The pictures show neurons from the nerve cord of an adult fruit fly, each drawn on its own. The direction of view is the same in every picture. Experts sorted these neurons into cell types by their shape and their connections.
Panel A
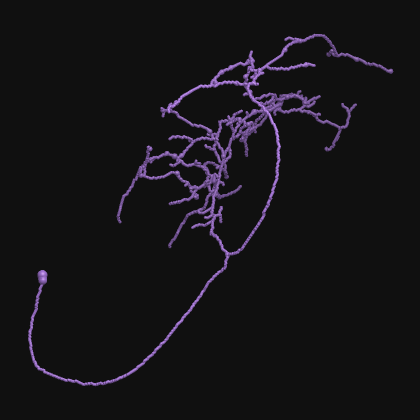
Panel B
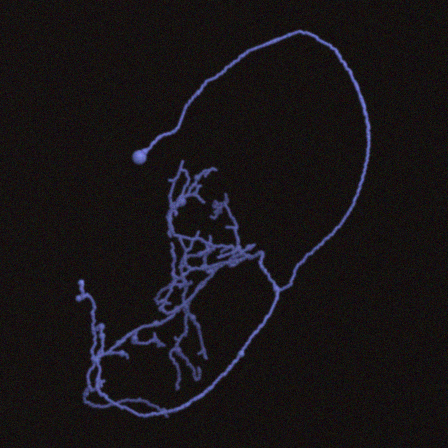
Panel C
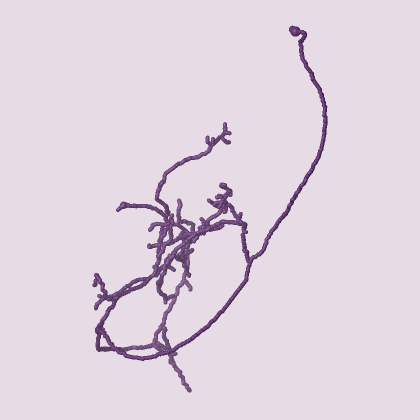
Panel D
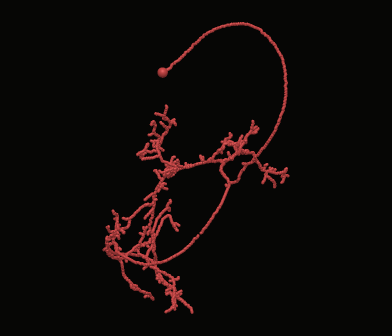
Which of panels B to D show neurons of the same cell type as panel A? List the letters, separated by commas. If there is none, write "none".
B, C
